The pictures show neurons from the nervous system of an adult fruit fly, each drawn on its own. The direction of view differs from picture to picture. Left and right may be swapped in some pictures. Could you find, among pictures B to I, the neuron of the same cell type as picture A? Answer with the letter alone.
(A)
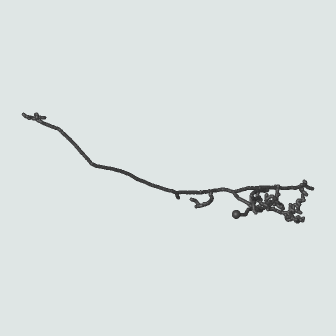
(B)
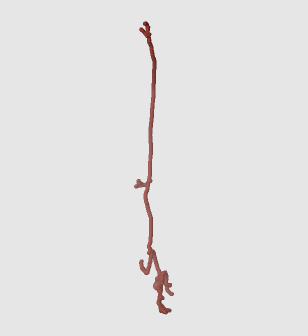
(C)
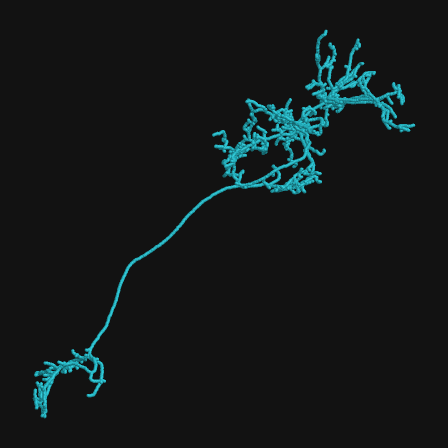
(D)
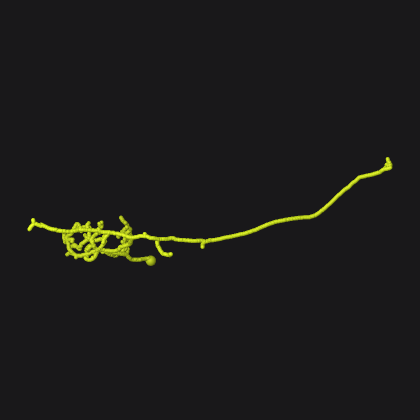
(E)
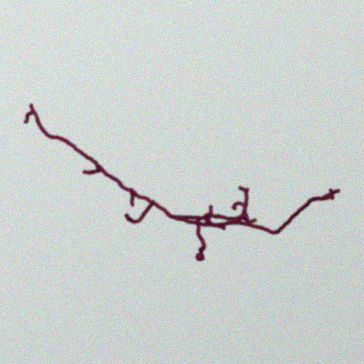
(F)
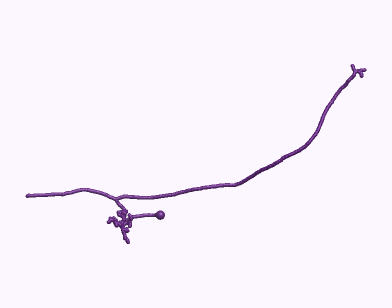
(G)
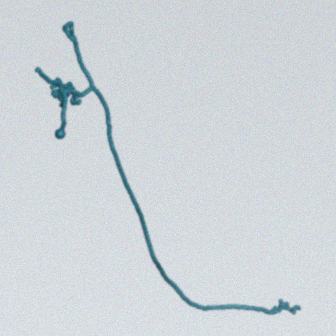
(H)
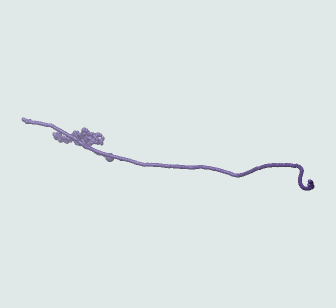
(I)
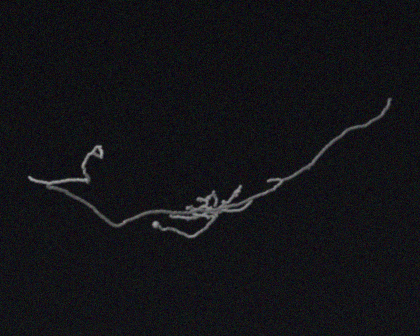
D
